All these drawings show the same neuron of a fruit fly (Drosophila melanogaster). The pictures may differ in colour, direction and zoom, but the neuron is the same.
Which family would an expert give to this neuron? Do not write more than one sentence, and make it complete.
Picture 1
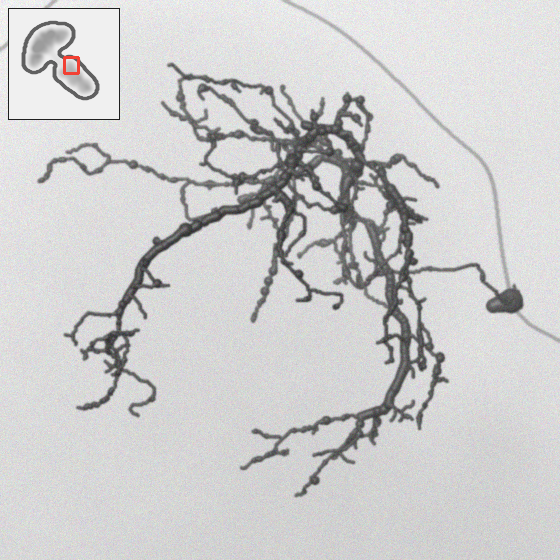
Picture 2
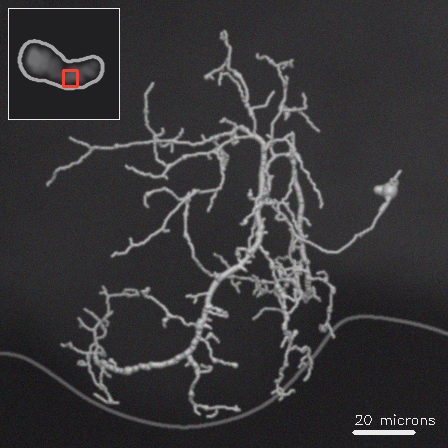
This neuron is sorted under the family hemilineage 20A.22A.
